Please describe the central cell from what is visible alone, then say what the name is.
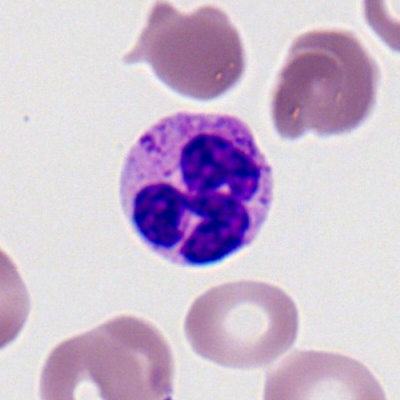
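Start with the nucleus: you can count three lobes. See how its chromatin is dark purple and coarsely clumped. Now move your eye out to the cytoplasm, which is pale pink-lilac. Look closely and you will find fine lilac granules within it. This is a segmented neutrophil.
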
